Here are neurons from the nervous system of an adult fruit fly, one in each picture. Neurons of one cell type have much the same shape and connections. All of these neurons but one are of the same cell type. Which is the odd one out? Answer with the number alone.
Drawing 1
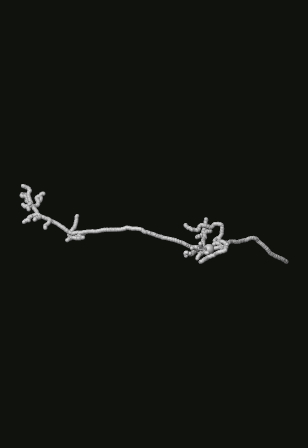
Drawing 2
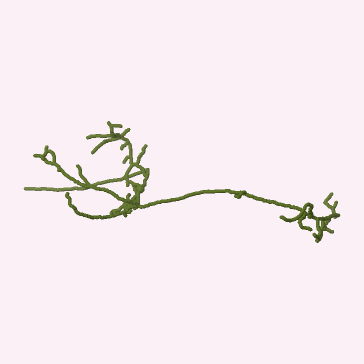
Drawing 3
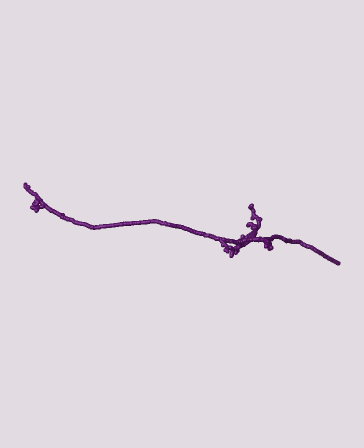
2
